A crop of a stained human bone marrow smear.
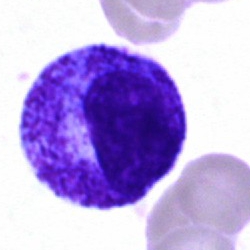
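Promyelocyte, the central cell in a stained bone marrow smear. First, the nucleus stains dark purple throughout. Second, a broad band of cytoplasm fills the left part of the cell and is crowded with numerous coarse purple granules. Third, against the left edge of the nucleus, the cytoplasm shows a paler, less granular area.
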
